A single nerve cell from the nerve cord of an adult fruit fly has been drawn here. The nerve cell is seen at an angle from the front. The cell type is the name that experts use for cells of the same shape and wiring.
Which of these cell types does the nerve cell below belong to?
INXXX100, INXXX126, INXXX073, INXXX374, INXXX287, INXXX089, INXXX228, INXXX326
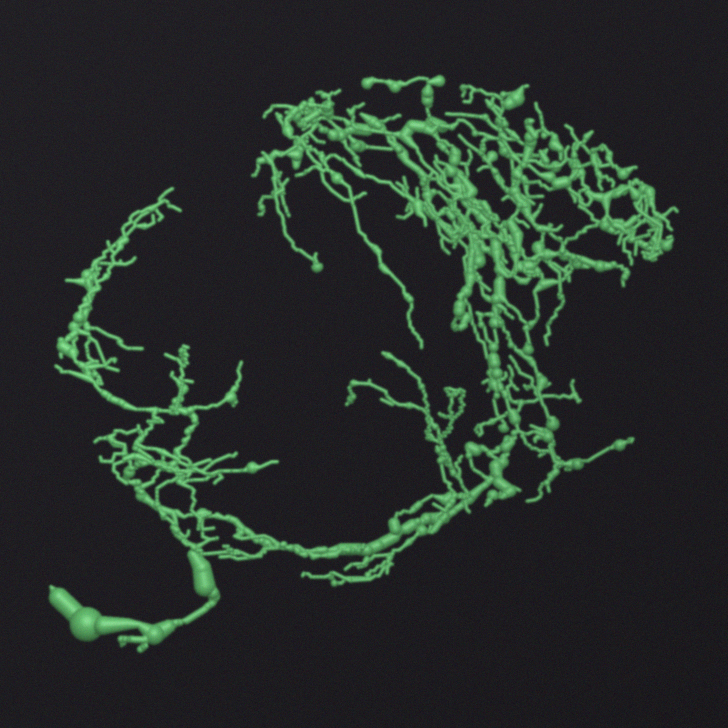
INXXX374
